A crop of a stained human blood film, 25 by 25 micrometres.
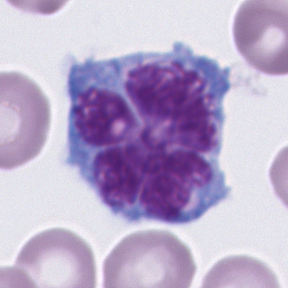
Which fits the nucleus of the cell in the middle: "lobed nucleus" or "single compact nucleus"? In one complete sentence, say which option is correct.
There is a nucleus divided into separate segments in this cell.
